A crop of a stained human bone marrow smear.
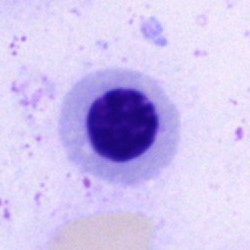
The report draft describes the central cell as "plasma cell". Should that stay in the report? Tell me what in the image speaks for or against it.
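What I see is a round cell with a smooth outline and dark purple, densely clumped chromatin. A moderate rim of pale grey-blue cytoplasm surrounds the nucleus on all sides, with no visible granules or vacuoles.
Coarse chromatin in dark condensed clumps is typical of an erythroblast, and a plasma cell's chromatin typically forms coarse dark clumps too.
So the clumping would fit either name.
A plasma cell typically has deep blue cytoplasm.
Pale grey-blue is not that, which tells against plasma cell. The name that fits is erythroblast, not plasma cell.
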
